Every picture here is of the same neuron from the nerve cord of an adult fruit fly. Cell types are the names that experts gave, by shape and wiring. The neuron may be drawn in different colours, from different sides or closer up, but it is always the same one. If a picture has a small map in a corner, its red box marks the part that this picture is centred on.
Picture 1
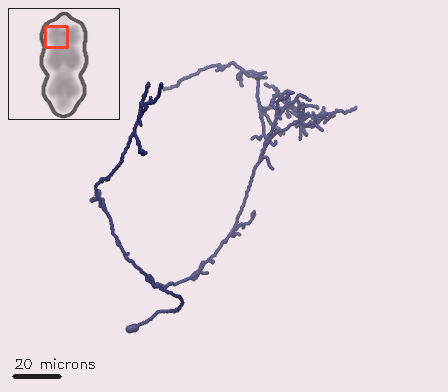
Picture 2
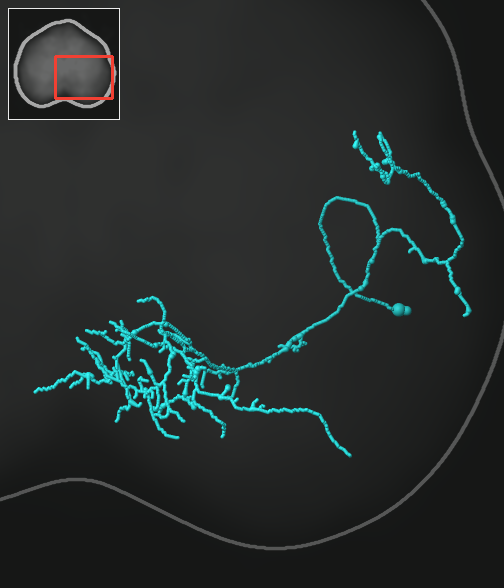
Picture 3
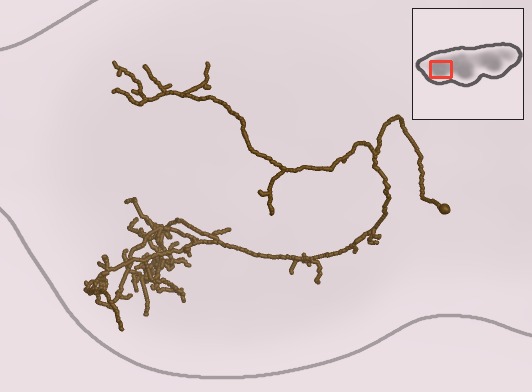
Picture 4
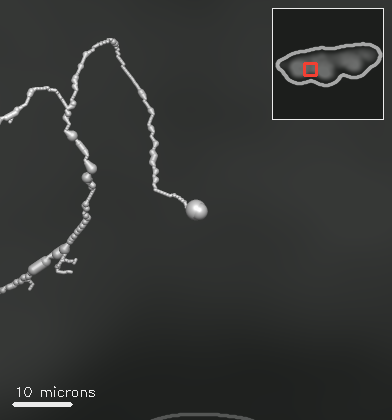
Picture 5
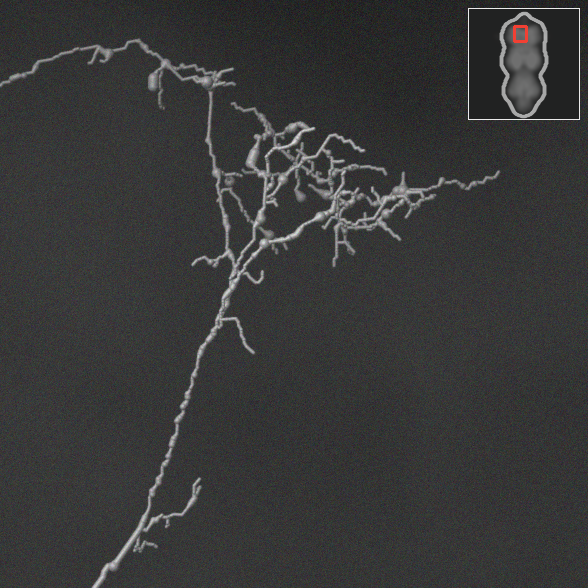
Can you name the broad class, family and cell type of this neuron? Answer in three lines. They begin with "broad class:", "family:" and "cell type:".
broad class: nerve-cord intrinsic neuron
family: hemilineage 03A
cell type: IN03A094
